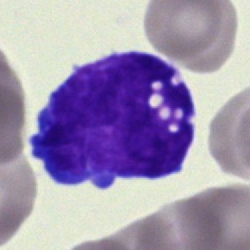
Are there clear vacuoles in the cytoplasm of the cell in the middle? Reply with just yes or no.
Yes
